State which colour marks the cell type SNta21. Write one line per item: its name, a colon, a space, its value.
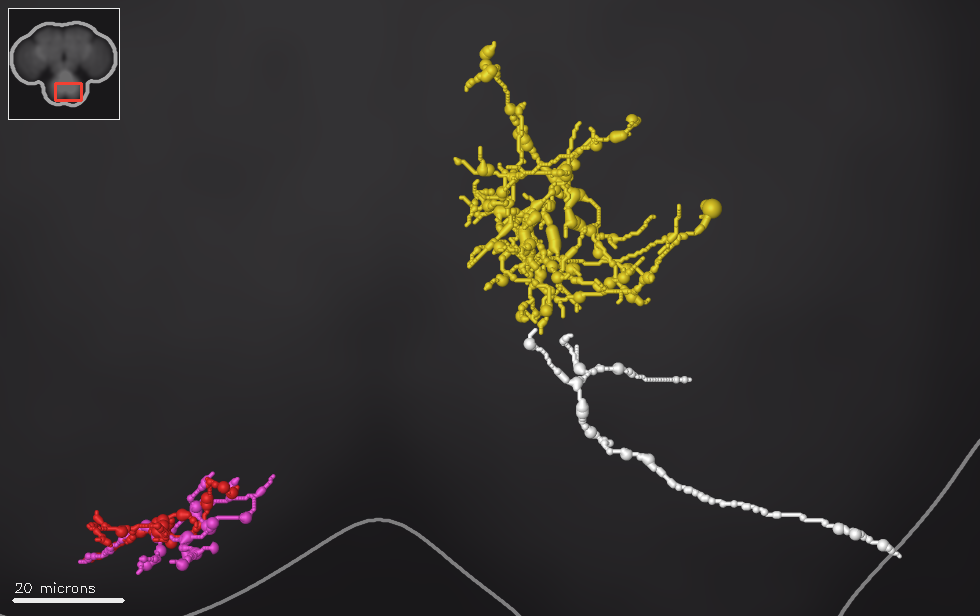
colour: red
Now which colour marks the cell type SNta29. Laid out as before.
colour: white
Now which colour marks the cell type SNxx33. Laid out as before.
colour: magenta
